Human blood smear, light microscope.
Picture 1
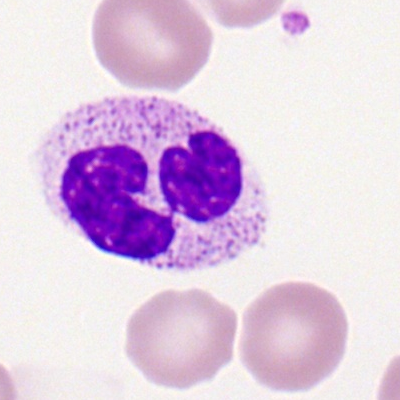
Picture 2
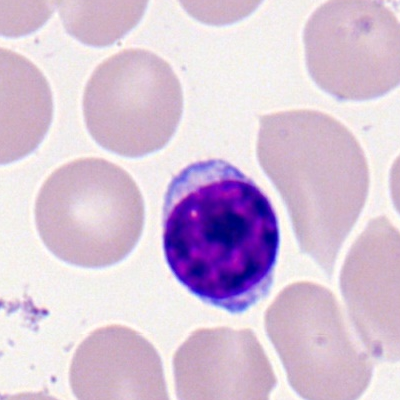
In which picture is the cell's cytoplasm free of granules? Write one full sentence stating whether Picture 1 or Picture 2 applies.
Within the cytoplasm of the cell in picture 2, no granule is visible.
